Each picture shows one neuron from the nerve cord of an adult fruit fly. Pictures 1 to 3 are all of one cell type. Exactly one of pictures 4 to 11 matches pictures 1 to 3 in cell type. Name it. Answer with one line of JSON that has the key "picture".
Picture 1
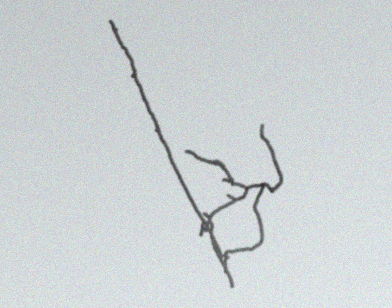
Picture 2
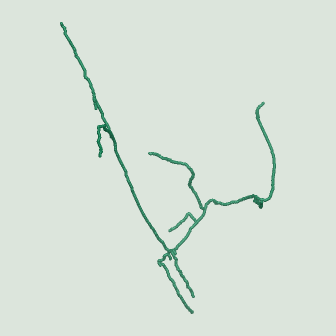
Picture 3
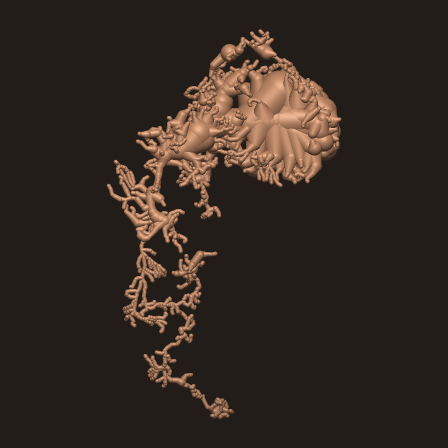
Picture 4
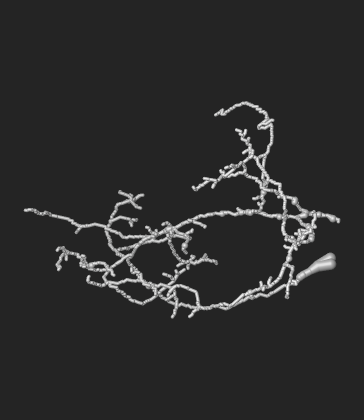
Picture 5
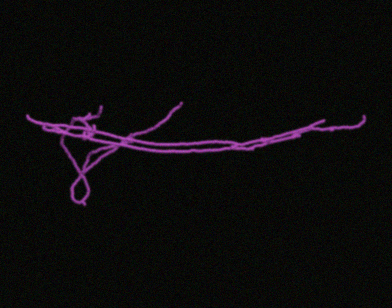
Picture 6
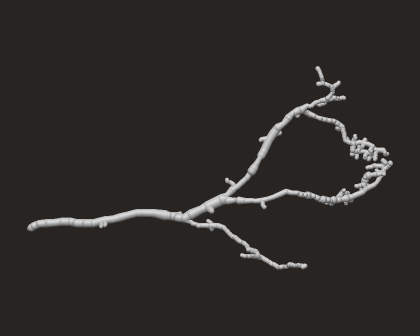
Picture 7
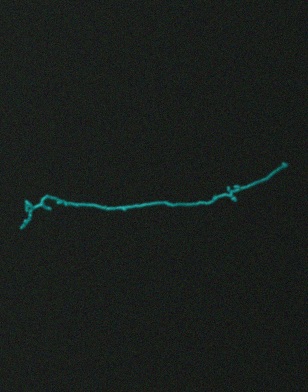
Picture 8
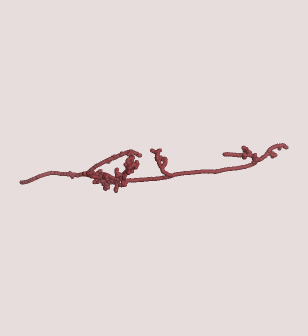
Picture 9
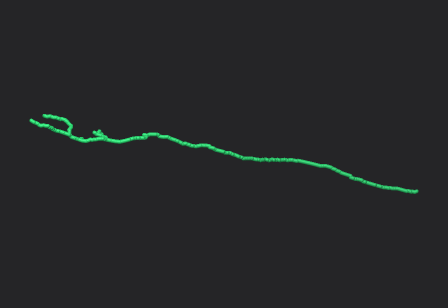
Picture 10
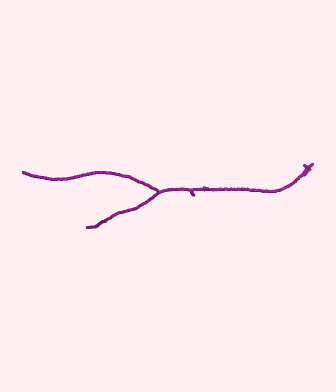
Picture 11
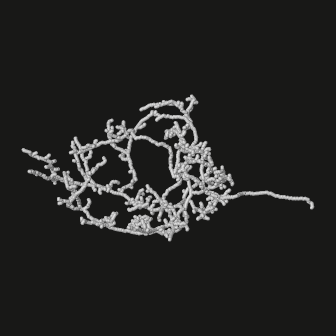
{"picture": 5}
